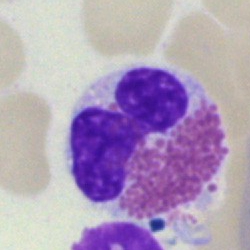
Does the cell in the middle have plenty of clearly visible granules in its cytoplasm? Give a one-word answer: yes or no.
Yes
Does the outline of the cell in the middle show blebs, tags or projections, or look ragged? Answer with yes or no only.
No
